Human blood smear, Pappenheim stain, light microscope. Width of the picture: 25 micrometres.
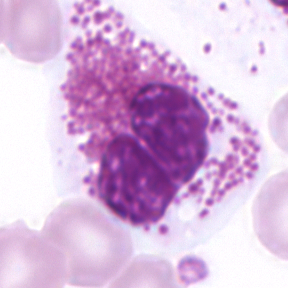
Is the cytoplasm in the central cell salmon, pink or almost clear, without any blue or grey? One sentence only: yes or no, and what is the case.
Yes, the cell's cytoplasm is pink or nearly colourless, without any blue or grey.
